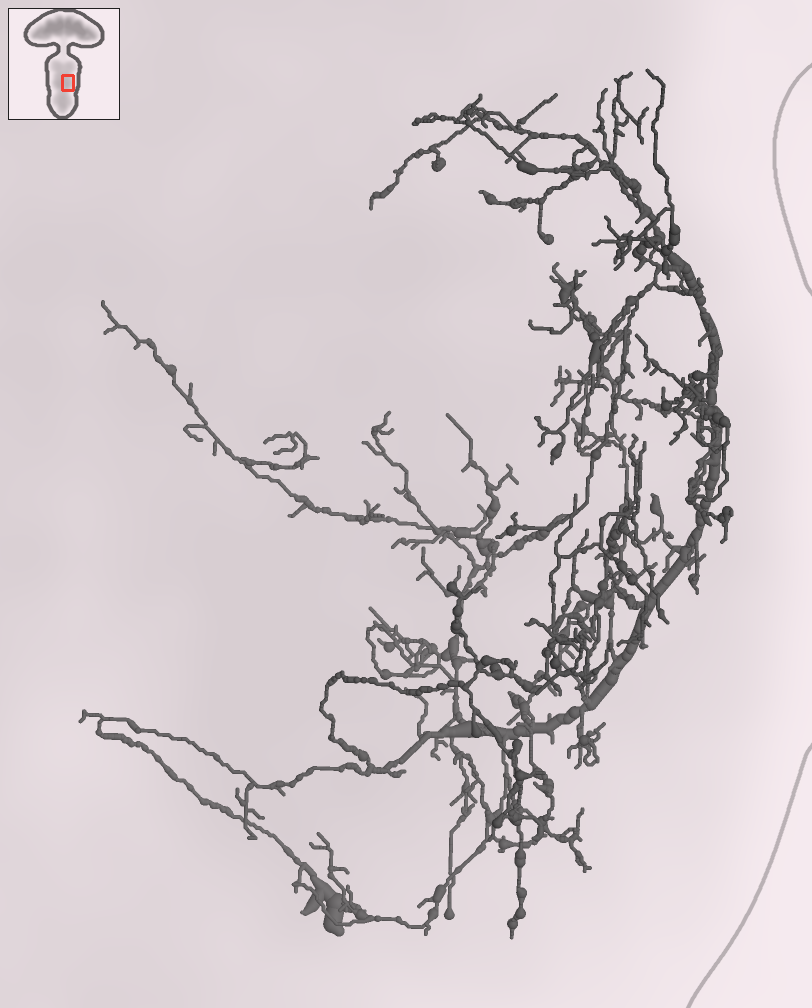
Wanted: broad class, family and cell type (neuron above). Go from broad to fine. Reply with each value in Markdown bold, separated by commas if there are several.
**nerve-cord intrinsic neuron**, **hemilineage 04B**, **IN04B027**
